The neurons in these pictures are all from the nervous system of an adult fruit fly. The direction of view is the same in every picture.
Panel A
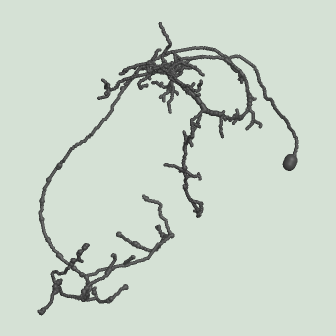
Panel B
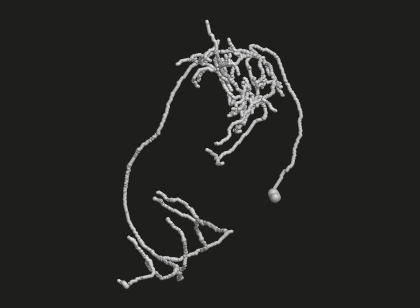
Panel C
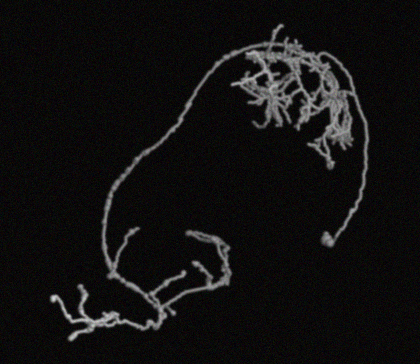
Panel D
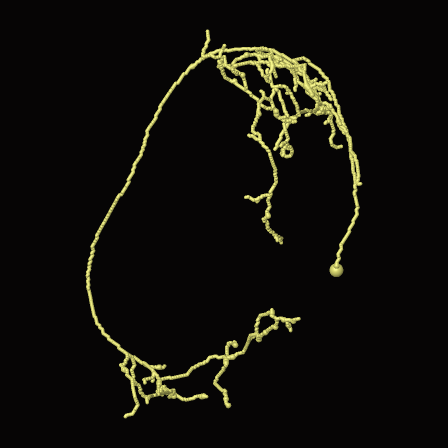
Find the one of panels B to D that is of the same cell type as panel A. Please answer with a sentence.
Panel B shows a neuron of the same cell type.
